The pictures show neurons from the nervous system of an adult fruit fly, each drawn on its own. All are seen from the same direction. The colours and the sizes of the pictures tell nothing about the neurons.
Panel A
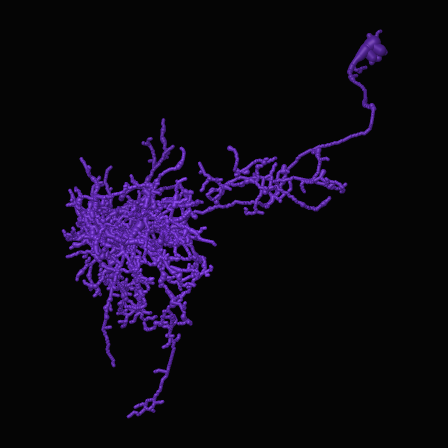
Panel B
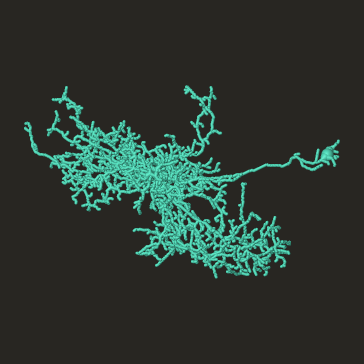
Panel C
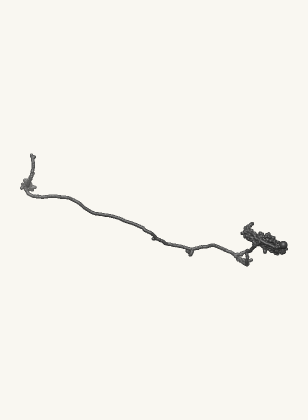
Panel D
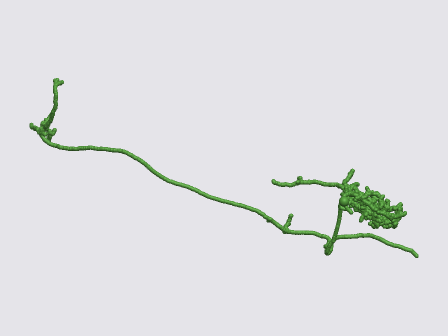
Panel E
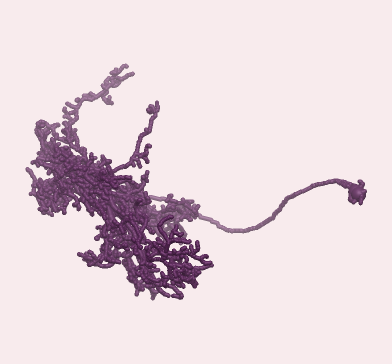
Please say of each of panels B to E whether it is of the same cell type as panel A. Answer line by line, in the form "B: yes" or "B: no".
B: yes
C: no
D: no
E: yes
